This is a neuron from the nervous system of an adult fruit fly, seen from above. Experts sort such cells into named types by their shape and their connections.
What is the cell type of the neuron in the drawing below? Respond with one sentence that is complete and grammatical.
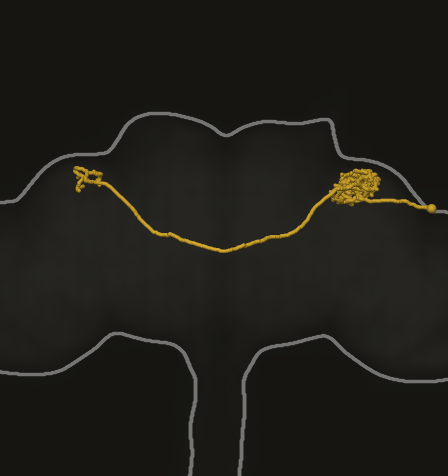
The cell type this neuron represents is AVLP194_c3.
